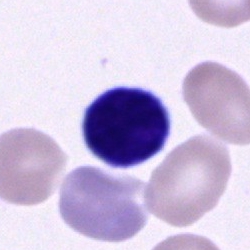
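Lymphocyte: a round cell with a smooth outline, whose dense chromatin is evenly dark purple throughout. No nucleoli can be seen, and almost no cytoplasm is visible around the nucleus.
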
